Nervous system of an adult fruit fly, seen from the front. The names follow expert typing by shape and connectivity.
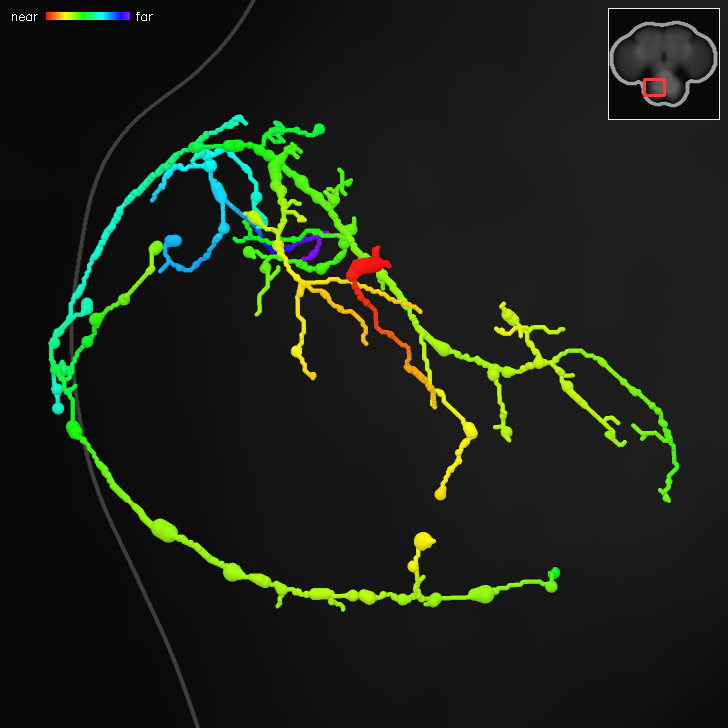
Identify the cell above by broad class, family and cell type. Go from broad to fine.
nerve-cord intrinsic neuron; hemilineage 08A; IN08A036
